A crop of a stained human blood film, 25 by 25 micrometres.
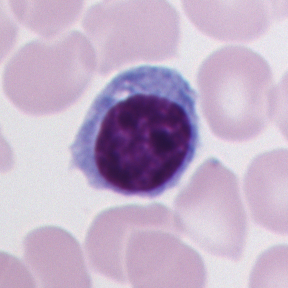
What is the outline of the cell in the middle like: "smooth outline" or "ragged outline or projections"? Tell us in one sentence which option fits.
This cell has a rough outline rather than a smooth one.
